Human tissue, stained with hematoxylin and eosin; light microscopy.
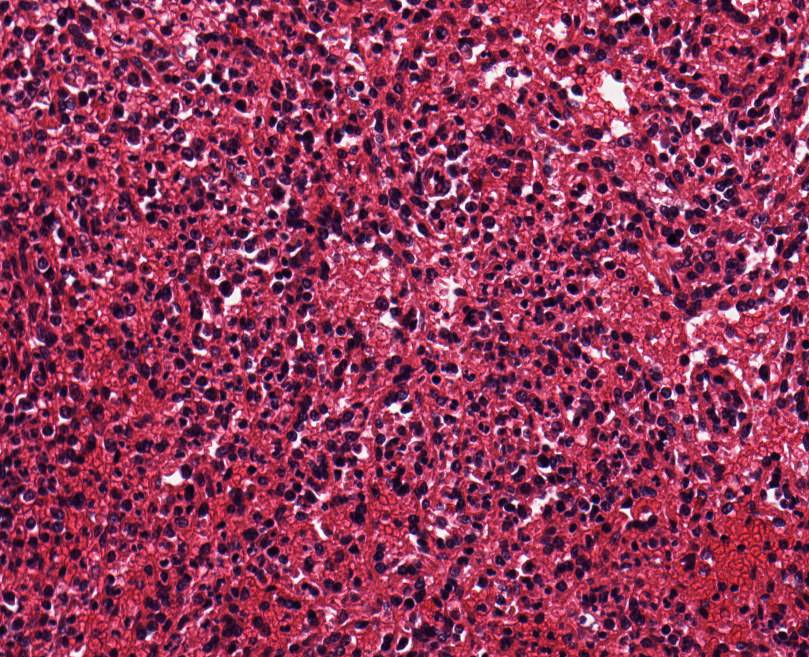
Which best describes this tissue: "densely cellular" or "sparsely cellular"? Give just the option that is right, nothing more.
Densely cellular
